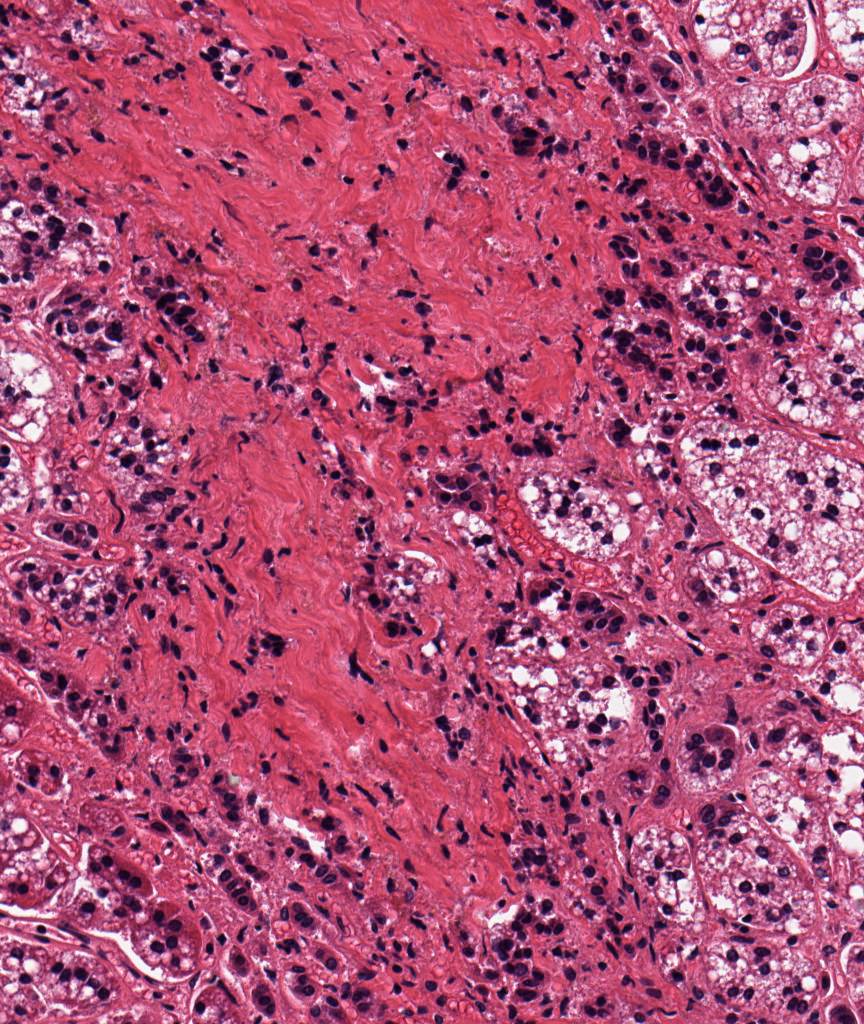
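Adrenal gland. Cell nests with pale, bubbly cytoplasm flank the fibrous band, most prominent on the right. In many nest cells, numerous small round clear vacuoles fill the cytoplasm; nuclei are small, round and dark. Just right of centre, a small vessel is packed with red blood cells.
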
